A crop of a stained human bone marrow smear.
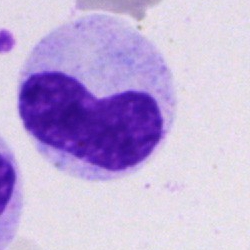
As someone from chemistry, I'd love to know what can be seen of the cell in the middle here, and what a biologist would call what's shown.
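A round, smooth outline bounds this cell. Its nucleus is kidney-shaped, indented on the upper side, and lies in the lower part of the cell, so the wider band of cytoplasm sits above it. The cytoplasm contains no vacuoles. This cell is a metamyelocyte.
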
